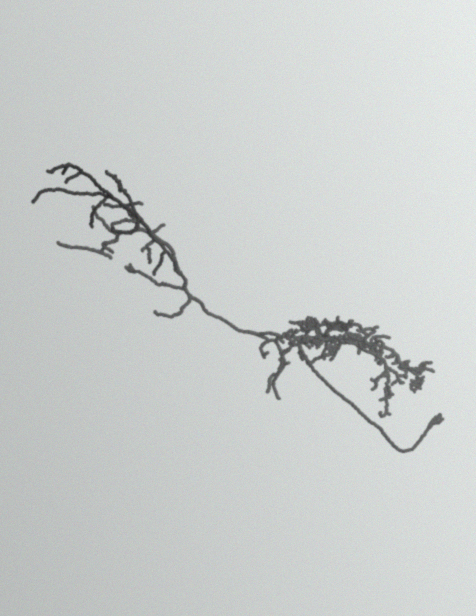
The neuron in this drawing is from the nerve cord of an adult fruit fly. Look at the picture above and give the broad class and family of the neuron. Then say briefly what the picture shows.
This is a nerve-cord intrinsic neuron. The family is hemilineage 08B. Dozens of branch ends can be seen. In this view it is wider than it is tall.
